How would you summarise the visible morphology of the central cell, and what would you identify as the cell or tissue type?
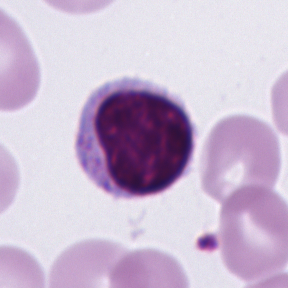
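First, the nucleus: it sits off-centre towards the right, which leaves the widest band of cytoplasm on the left. I can't make out any distinct nucleoli in it. The cytoplasm is pale blue, and I see no vacuoles there. So this is a large granular lymphocyte.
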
